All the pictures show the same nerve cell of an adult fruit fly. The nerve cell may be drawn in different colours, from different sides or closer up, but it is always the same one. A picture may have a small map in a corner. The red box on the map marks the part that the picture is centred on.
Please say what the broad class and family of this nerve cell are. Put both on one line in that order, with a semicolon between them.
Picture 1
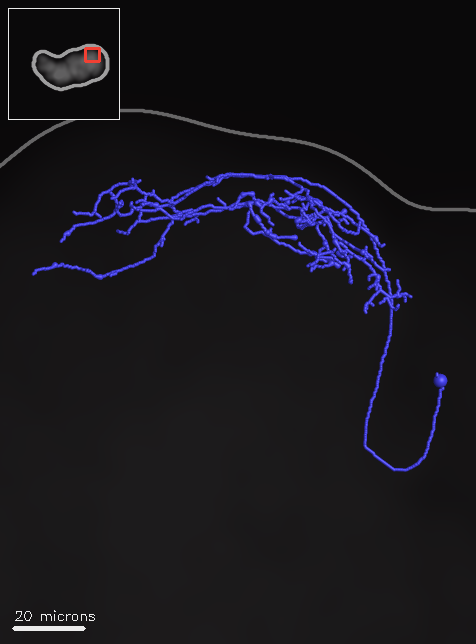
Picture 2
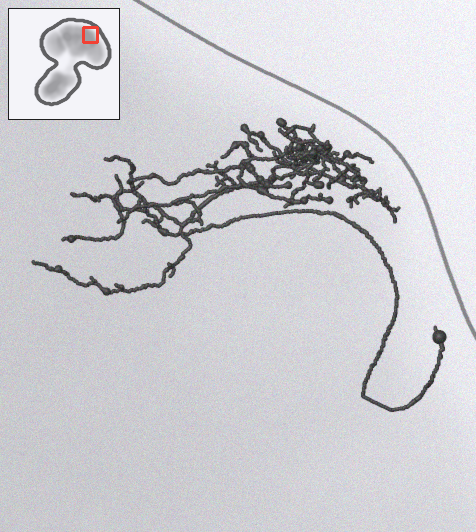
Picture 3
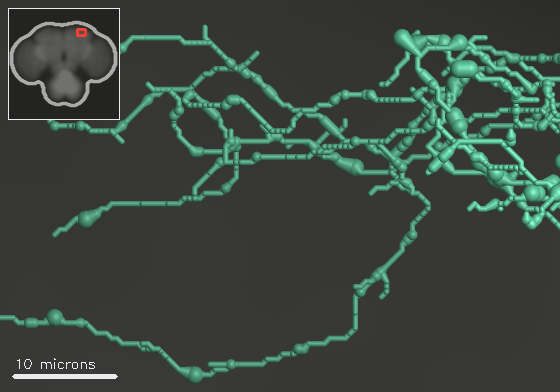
central-brain intrinsic neuron; hemilineage SLPav2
